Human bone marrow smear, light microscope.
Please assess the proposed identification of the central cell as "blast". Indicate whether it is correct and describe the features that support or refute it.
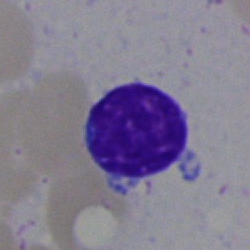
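Item one: the cell has a round, smooth outline. Item two: its nuclear material stains a dense, deep violet. Item three: small blue-purple clumps lie against the lower and lower-right edge of the cell.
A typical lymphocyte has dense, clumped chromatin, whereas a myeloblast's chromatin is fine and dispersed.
Checked against that, the dense nuclear material sides with lymphocyte and tells against blast. The outline and the clumps at the edge are simply noted. Blast does not fit; the cell is a lymphocyte.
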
